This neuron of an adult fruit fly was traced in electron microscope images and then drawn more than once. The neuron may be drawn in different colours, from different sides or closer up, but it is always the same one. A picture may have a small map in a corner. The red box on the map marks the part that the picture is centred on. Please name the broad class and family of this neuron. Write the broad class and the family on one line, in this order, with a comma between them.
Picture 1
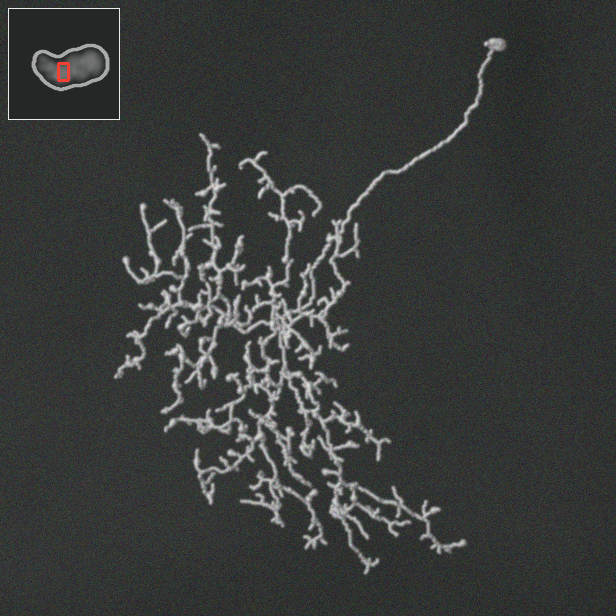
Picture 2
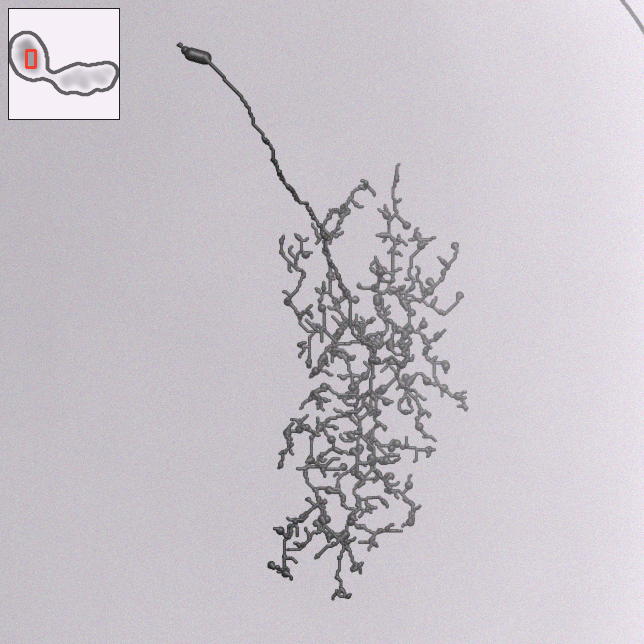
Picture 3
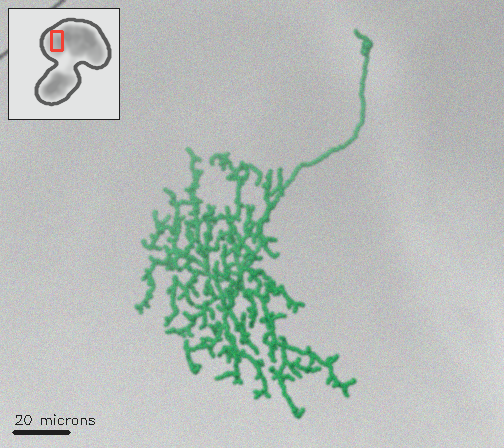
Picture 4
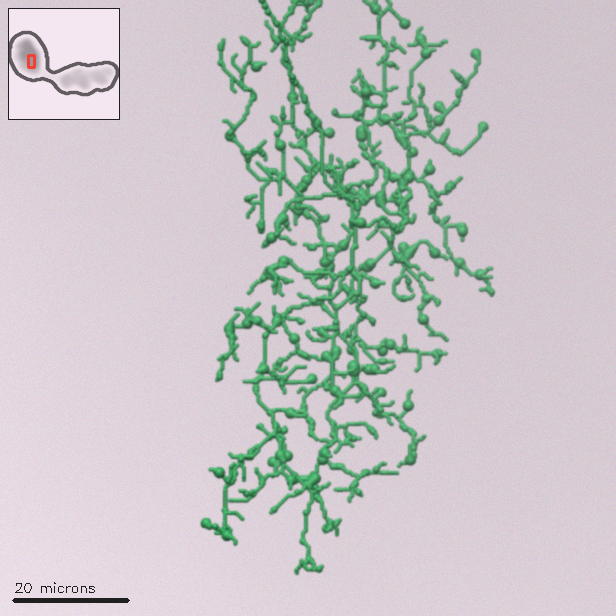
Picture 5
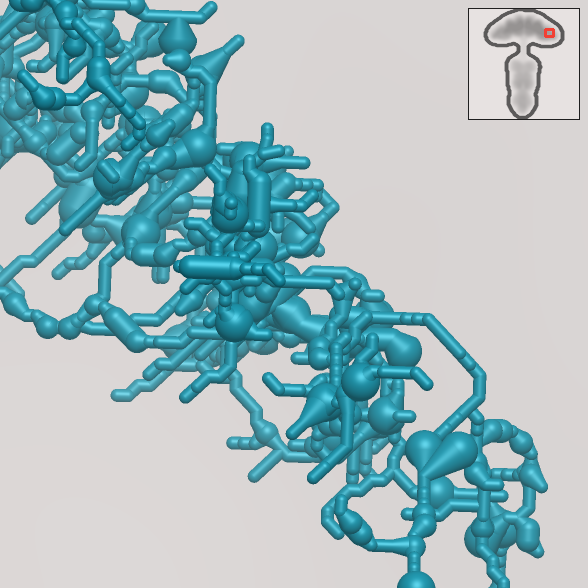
optic-lobe intrinsic neuron, Pm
